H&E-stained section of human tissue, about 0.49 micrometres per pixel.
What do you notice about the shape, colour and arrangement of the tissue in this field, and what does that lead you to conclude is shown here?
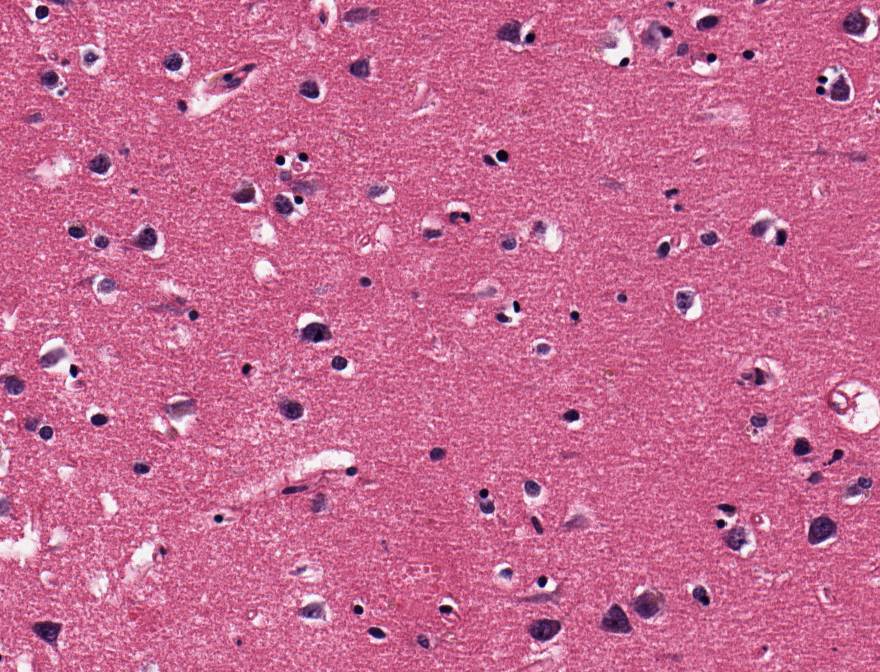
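The entire field shows a finely granular pink fibrillary background through which cells are scattered singly. Most are small cells with round, dark-staining nuclei and little visible cytoplasm, and many of these nuclei lie within clear, empty halos. In the lower right are a few larger cells with angular, triangular purple bodies. The tissue is cerebral cortex.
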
